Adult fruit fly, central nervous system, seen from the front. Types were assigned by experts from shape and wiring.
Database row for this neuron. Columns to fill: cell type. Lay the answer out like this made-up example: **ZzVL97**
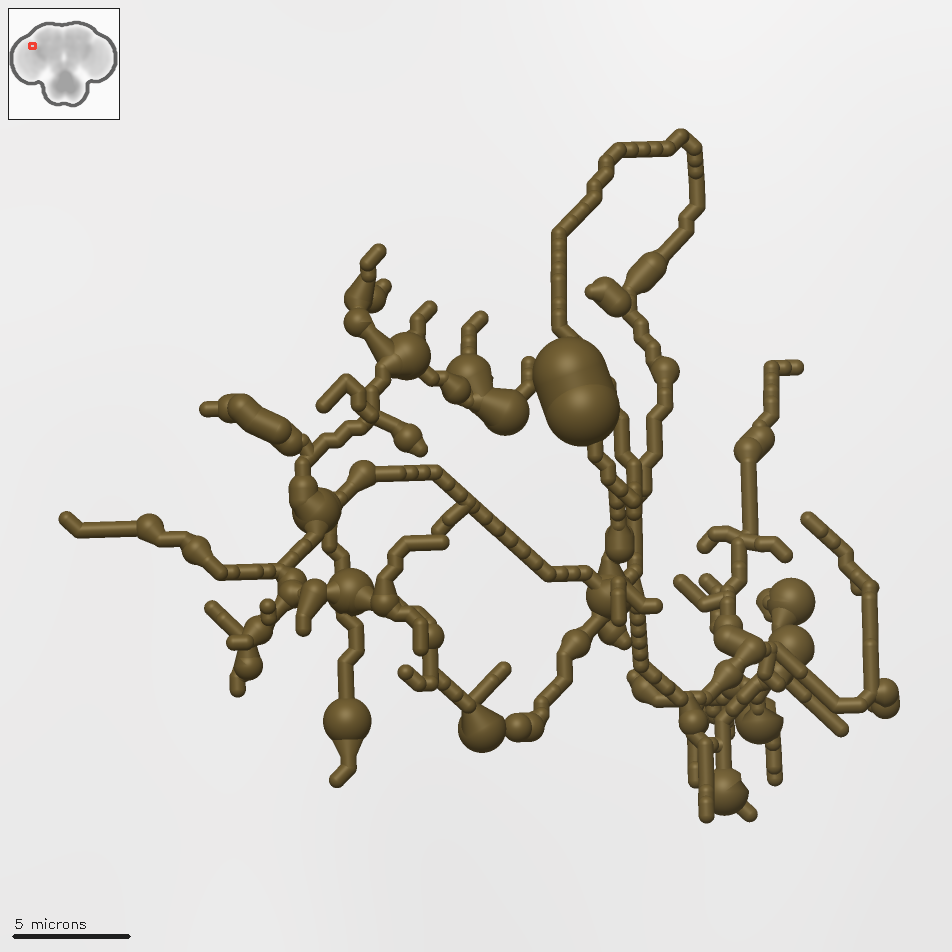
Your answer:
**Mi2**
